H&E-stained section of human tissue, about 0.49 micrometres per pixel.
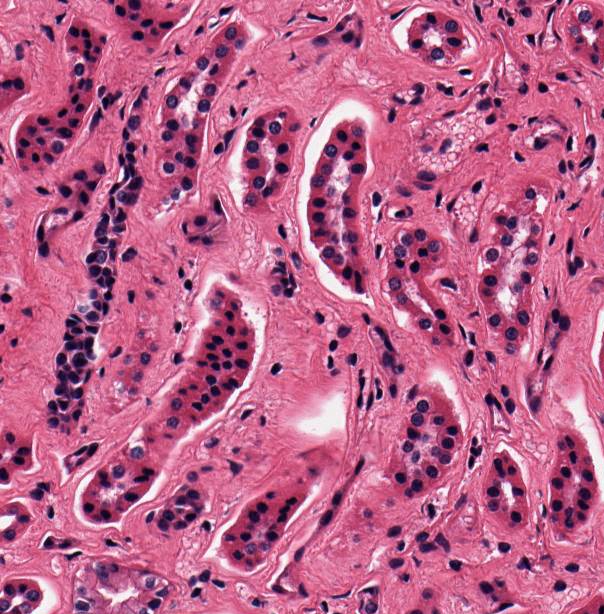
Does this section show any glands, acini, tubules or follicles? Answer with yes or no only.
Yes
